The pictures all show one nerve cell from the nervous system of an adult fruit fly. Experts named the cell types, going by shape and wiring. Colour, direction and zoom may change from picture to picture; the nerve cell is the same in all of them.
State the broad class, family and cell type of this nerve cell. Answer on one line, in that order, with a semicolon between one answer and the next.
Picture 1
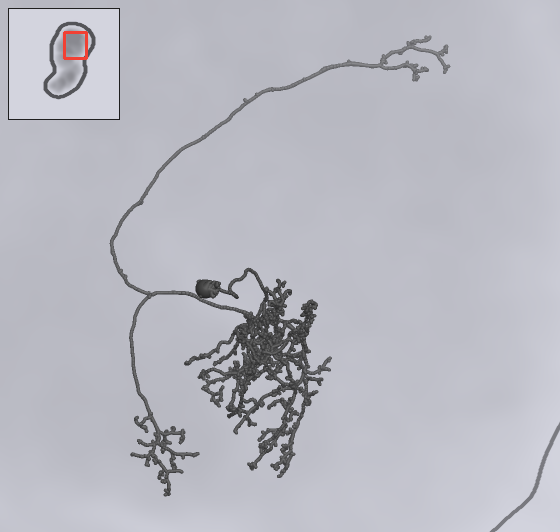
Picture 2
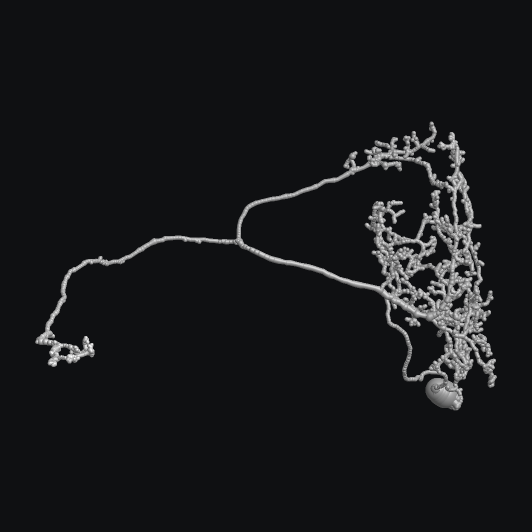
central-brain intrinsic neuron; hemilineage ALl1_ventral; SAD051_a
